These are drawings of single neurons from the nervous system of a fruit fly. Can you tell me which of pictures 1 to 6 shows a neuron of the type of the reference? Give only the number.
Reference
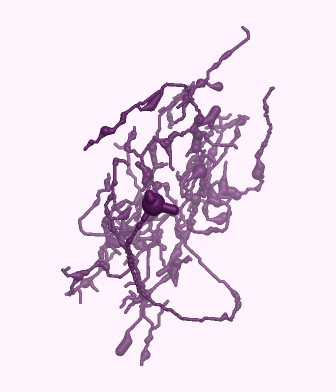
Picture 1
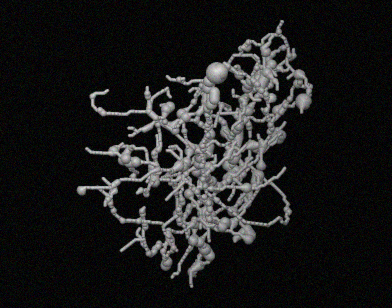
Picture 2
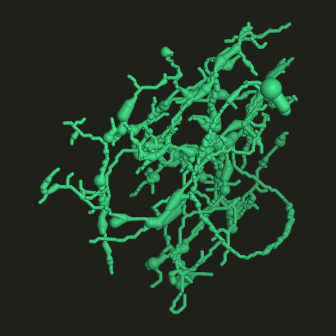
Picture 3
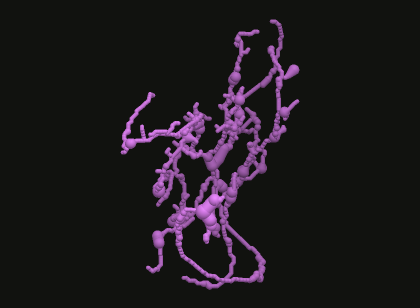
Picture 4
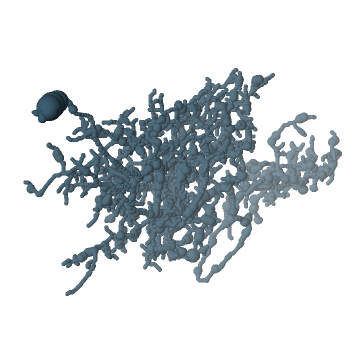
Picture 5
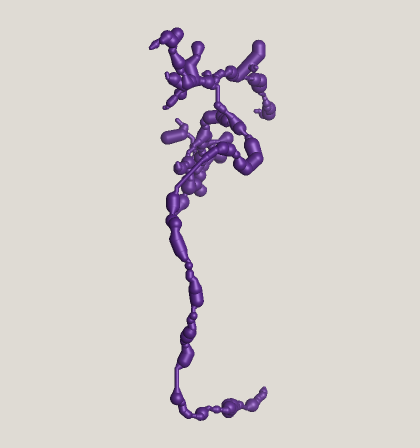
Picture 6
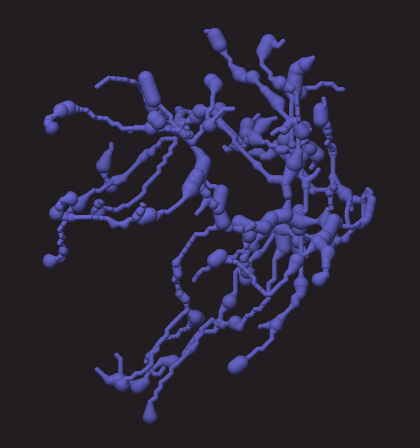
3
